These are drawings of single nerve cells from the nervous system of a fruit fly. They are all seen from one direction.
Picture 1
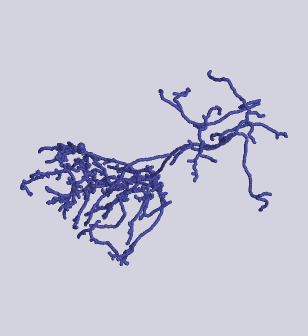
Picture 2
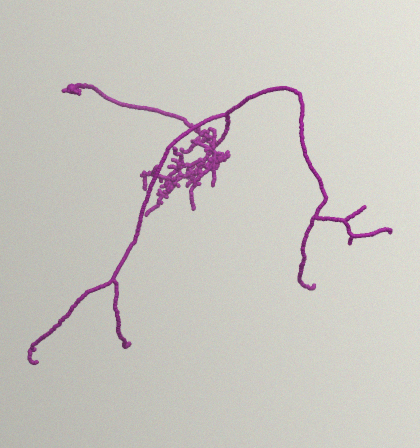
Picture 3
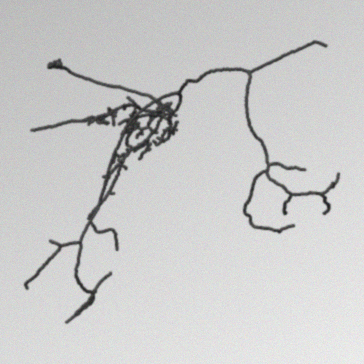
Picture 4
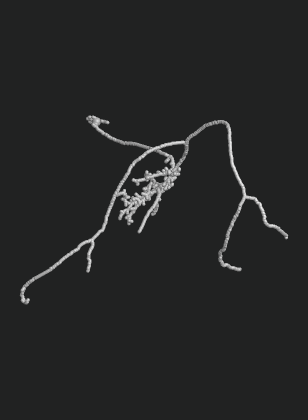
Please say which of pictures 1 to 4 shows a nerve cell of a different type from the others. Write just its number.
1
